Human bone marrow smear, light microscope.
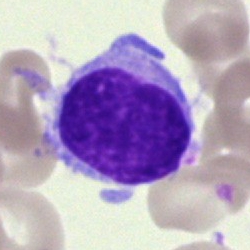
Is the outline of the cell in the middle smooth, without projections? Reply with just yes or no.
No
